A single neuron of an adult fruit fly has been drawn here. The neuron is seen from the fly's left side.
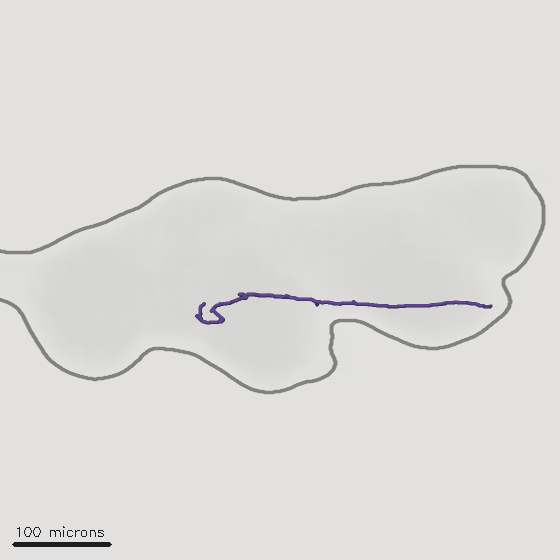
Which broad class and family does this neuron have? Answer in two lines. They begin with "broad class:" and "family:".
broad class: sensory neuron entering the nerve cord
family: class mechanosensory proprioceptive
